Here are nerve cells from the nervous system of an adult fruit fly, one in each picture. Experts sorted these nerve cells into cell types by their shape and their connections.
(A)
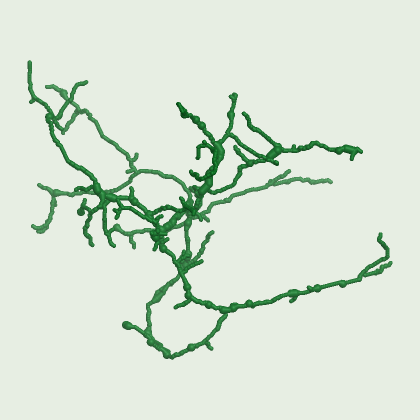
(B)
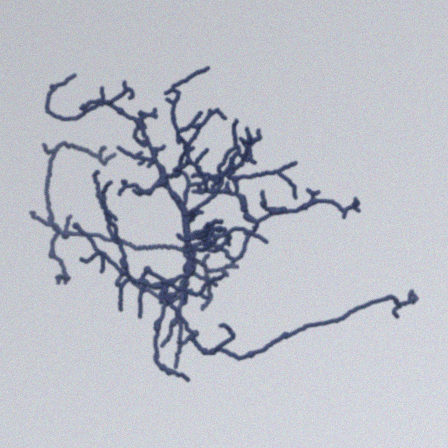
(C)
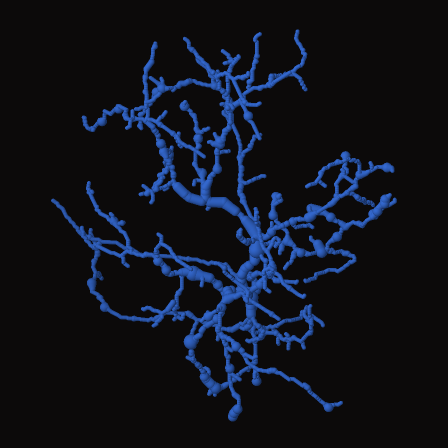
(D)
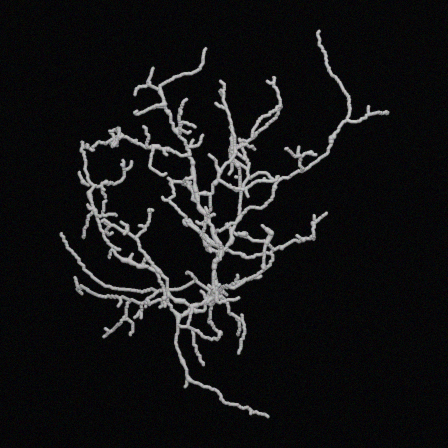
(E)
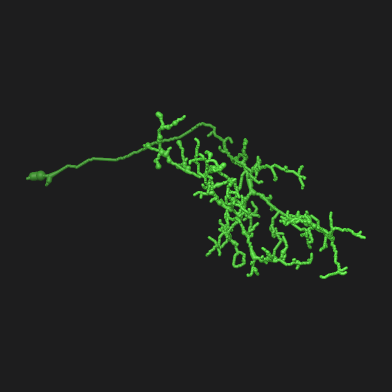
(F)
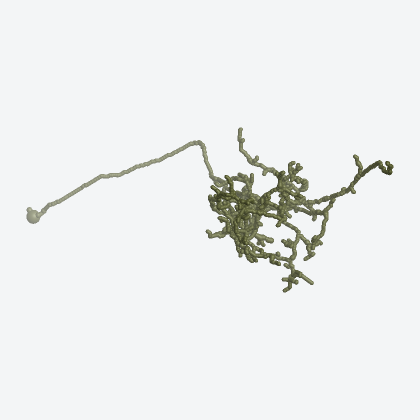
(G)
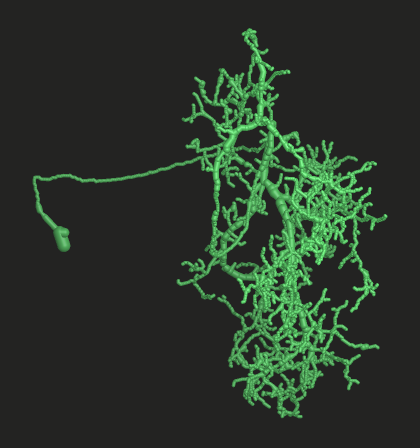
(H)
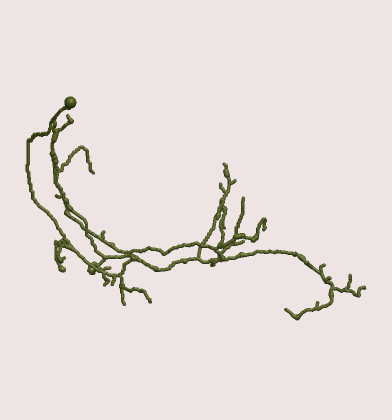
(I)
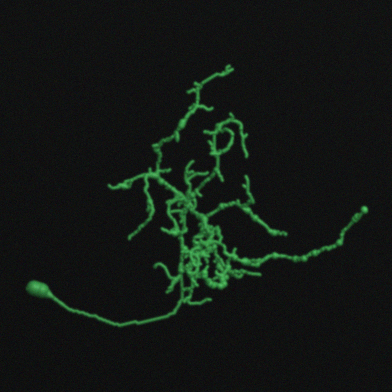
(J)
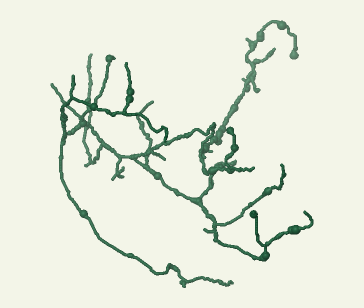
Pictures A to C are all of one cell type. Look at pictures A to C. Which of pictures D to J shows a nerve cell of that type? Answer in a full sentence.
Picture D shows a nerve cell of the same cell type.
